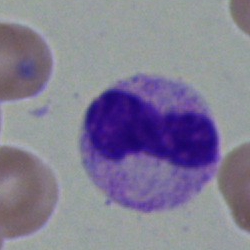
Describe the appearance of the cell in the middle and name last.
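Here the outline is round and smooth. The nucleus runs across the upper half of the cell, in two lobes joined by a narrower middle. Plenty of cytoplasm, pale lilac. That one's a band neutrophil.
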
